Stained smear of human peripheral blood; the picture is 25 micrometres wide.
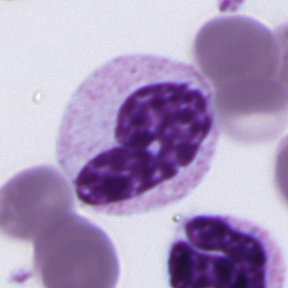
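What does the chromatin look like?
It is dark purple and coarsely clumped, with paler gaps between the clumps.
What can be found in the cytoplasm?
Fine pink-violet granules are scattered throughout the pale pinkish-lilac cytoplasm, and no vacuoles are seen.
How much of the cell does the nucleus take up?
About 50% of its area: the nucleus is about 14 by 8 micrometres, in a cell about 14 micrometres across.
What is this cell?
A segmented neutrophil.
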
